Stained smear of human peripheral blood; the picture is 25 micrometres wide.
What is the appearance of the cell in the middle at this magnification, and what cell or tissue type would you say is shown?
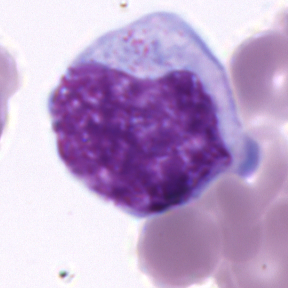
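Most of the cell is filled by the nucleus. Along its upper border the nucleus is wavy, with a shallow indentation. The chromatin is patchy, small pale gaps separating darker purple clumps. The cytoplasm is pale blue. Answer: promyelocyte.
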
